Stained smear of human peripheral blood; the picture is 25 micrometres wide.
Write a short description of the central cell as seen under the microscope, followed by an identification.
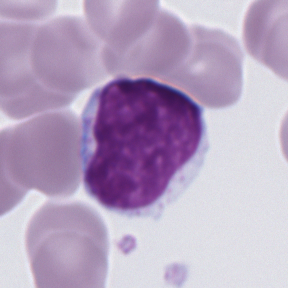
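There's a shallow notch on the left side of the nucleus. Its chromatin is dark purple and coarsely clumped, with small paler patches in between. The nucleus is about 11 micrometres across in a cell about 12 micrometres across, filling about 80% of the cell's area, and the cytoplasm is just a thin rim of very pale greyish-blue. Down at the lower right, a few fine reddish-purple granules sit in that rim. That's a large granular lymphocyte.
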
